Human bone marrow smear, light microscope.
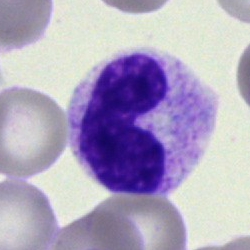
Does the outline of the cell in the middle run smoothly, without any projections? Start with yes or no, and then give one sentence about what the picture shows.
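Yes. The cell outline is roughly round and smooth.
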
